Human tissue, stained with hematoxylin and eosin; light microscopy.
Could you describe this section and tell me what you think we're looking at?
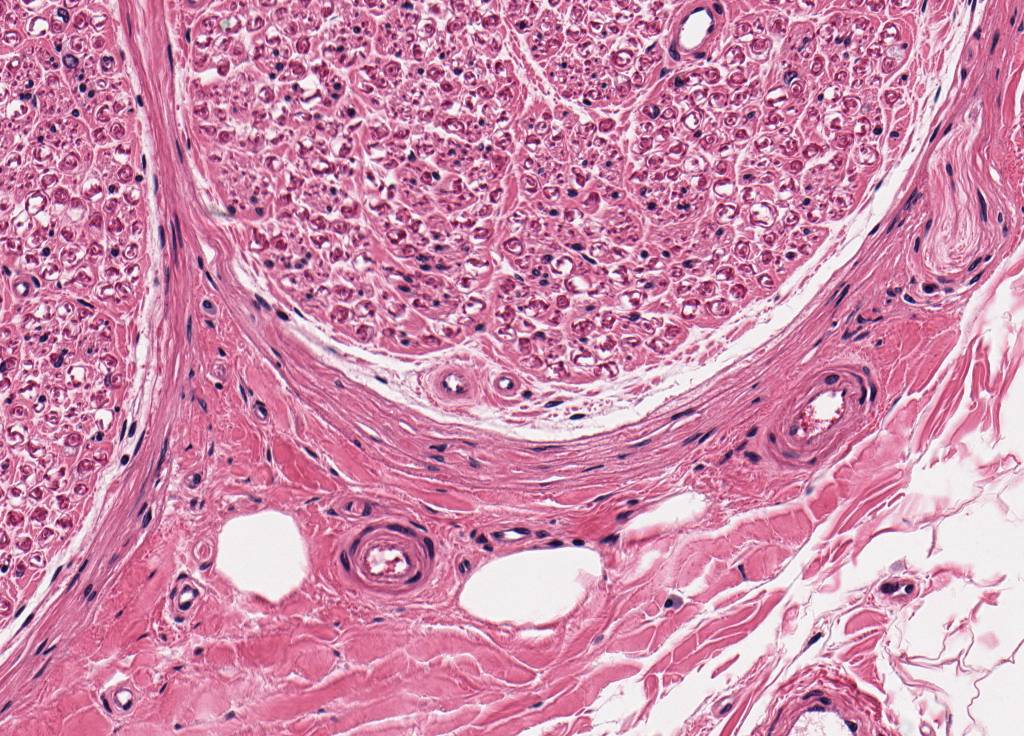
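Filling the upper centre is a large rounded bundle of nerve fibres. Within the bundles the fibres are cut across and appear as many small rings, numerous ones showing a pink central axon inside a pale clear halo. Each bundle is wrapped by a thin, layered sheath of flattened cells with elongated dark nuclei. This is tibial nerve.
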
